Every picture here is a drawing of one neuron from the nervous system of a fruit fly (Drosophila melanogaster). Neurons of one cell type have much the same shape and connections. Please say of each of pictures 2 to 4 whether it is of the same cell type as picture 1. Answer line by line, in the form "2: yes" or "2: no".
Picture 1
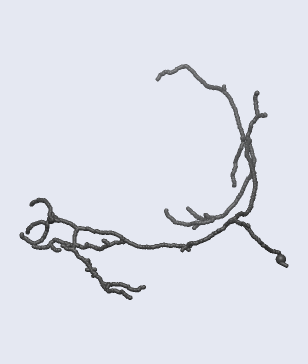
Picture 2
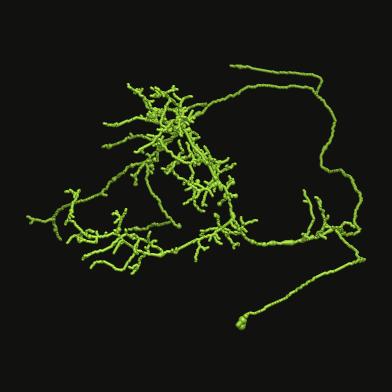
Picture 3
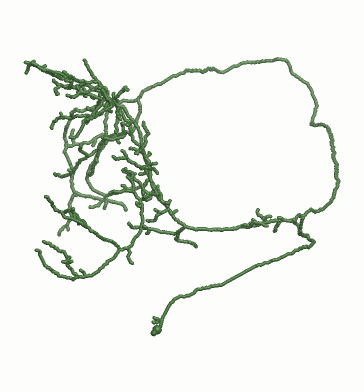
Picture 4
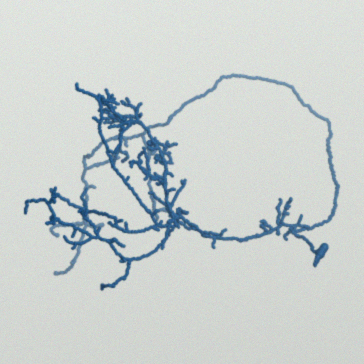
2: no
3: no
4: no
